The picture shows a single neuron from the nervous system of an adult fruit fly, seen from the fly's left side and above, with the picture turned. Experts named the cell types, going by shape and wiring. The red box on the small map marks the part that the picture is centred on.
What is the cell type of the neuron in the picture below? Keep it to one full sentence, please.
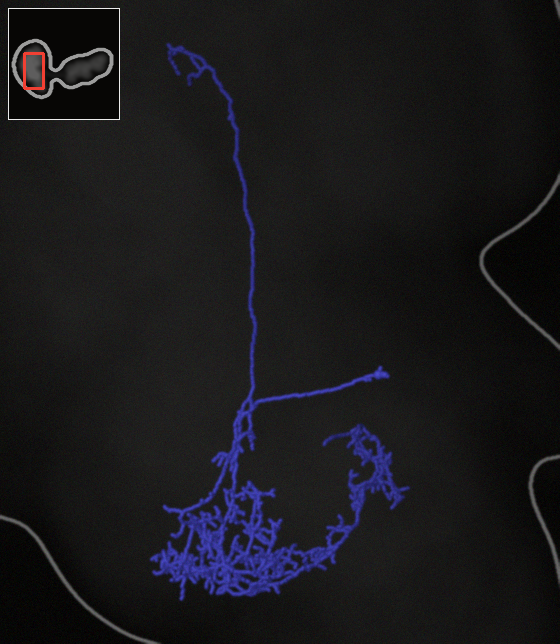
This neuron is recognized as the cell type WED117.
